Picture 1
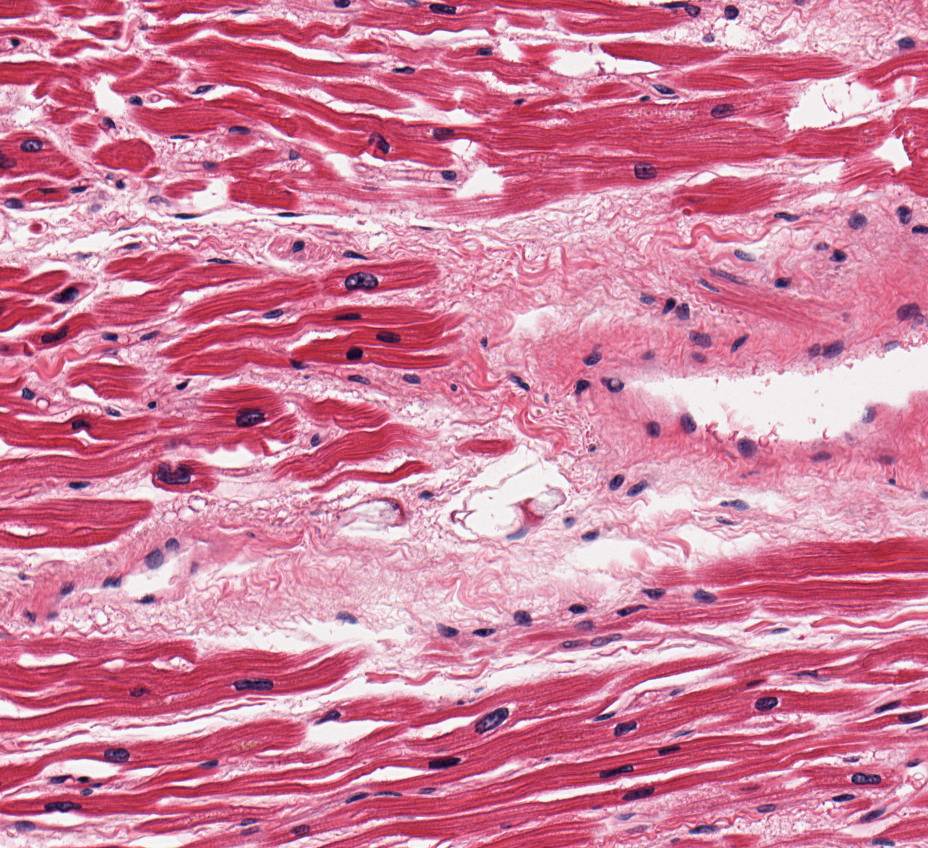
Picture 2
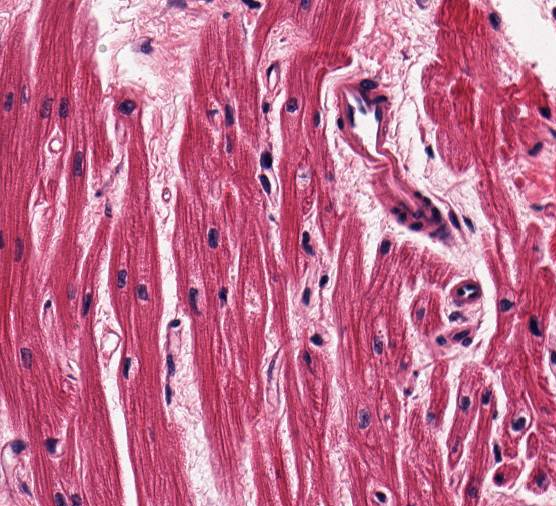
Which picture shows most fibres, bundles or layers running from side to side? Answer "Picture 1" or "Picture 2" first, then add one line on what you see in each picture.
Picture 1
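Picture 1: The muscle fibres run mostly horizontally across the field.
Picture 2: In the left and centre of the field the muscle fibres run mostly from top to bottom in long parallel bands.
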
